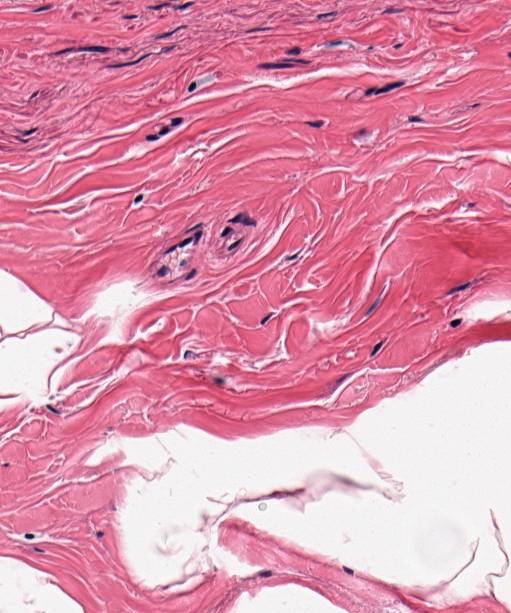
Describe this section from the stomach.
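Tissue throughout: dense bundles of pink-staining collagen fibres; no epithelium anywhere. Bundles wavy, mostly side to side. Scattered nuclei dark, thin, spindle-shaped: fibroblasts between bundles. More nuclei in upper part of field than lower.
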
